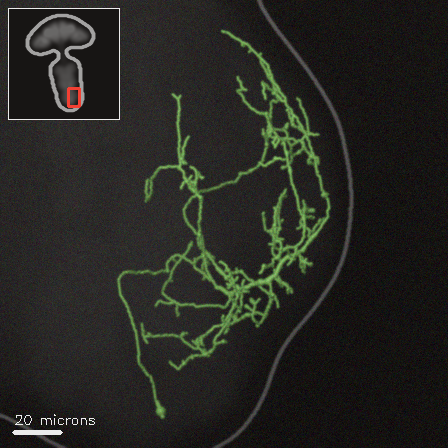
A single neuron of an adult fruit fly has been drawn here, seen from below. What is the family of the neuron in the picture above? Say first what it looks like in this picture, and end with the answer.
It lies in the nerve cord. By the scale bar it is about 170 microns tall in this view. The picture shows dozens of branch ends. Its broad class is nerve-cord intrinsic neuron. The family is hemilineage 04B.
